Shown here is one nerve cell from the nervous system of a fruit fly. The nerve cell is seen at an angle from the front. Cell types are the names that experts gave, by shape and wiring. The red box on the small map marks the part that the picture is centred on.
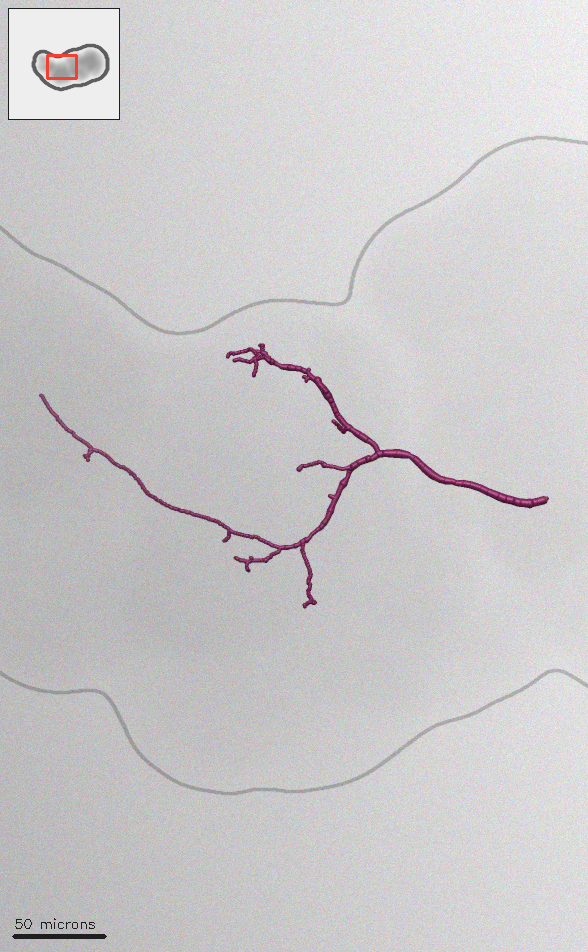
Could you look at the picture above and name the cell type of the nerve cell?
SNpp26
